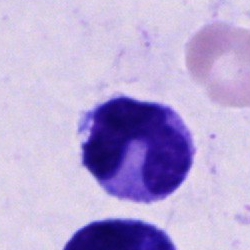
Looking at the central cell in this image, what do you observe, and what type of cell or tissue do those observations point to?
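First, the outline is roughly round. Second, a notch indents the nucleus, opening toward the bottom of the cell, and no nucleoli are visible. Third, a small pale frayed bulge juts from the upper left edge of the cell. The cell is a band neutrophil.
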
